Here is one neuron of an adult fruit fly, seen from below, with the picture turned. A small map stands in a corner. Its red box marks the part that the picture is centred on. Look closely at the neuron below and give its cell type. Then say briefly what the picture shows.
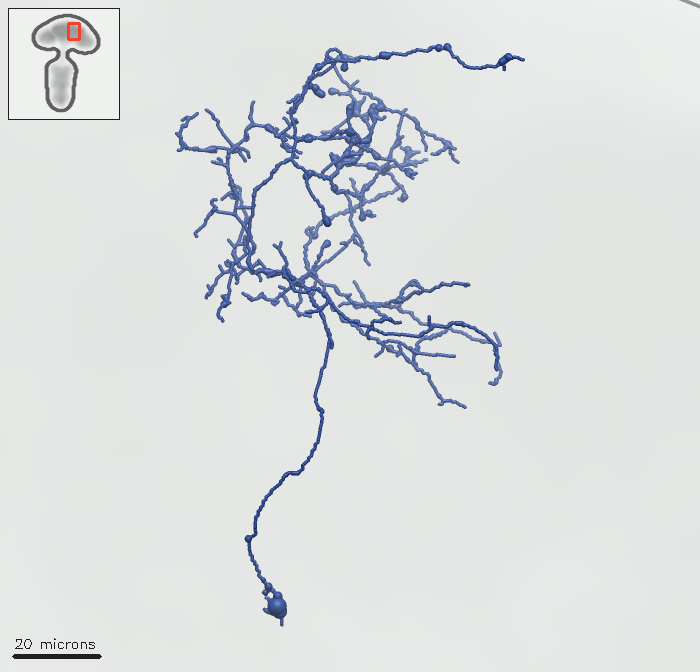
Its cell type is SMP407. This is a central-brain intrinsic neuron. It lies in the brain. From top to bottom in the picture it spans about 140 microns. The picture shows dozens of branch ends.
